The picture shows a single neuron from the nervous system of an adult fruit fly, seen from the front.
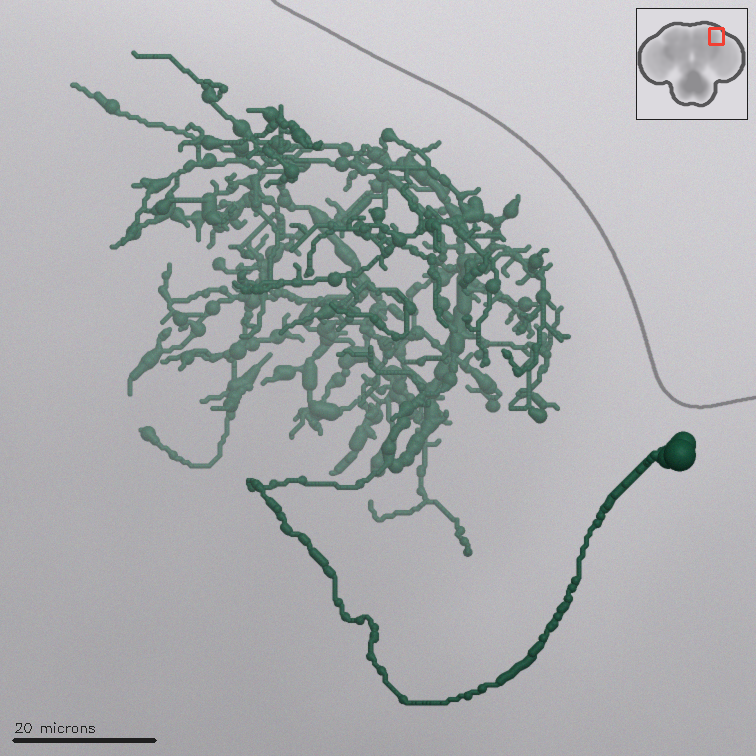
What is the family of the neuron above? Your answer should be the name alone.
hemilineage LHl4_dorsal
